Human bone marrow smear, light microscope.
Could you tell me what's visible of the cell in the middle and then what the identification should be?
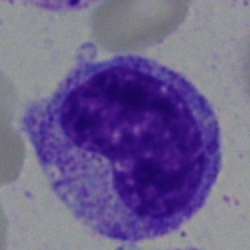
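Start with the outline of this cell: it is roughly round. Now find the nucleus, which lies toward the upper right and is indented on its lower-left side. The cytoplasm is widest at the lower left, filling that nuclear indentation. Putting these together, this cell is a metamyelocyte.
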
